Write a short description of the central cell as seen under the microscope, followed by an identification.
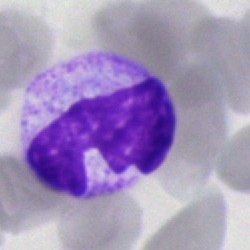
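This one's roughly round, with a smooth outline. A deep notch is cut into the lower edge of the nucleus. The cytoplasm is pale lilac and sprinkled with lots of fine purple granules. Call it a band neutrophil.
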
